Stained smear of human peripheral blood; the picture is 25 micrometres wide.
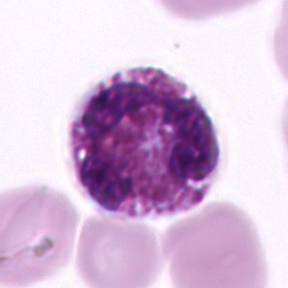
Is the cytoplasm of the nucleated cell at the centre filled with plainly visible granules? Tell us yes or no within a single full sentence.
Yes, visible granules are present in great number in its cytoplasm.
